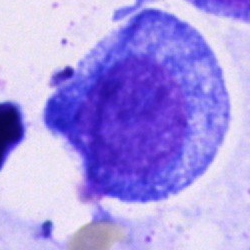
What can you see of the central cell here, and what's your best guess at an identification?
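Broadly rounded outline, though irregular along the lower left edge. The chromatin looks finely stippled, not clumped. Deep blue cytoplasm rims the nucleus, widest at the upper right. It's a promyelocyte, this one.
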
